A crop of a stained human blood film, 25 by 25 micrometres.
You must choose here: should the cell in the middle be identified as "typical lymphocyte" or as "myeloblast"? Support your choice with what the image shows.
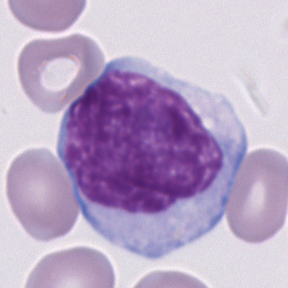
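Looking at it, this is a myeloblast. What decides it for me is size: the nucleus alone measures about 14 by 12 micrometres.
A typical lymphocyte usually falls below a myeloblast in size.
Otherwise, I see a roughly oval nucleus, with no deep indentation or lobes, sitting off-centre toward the upper left. The cytoplasm is widest below it, and a single small clear spot lies to the upper right of the nucleus.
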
